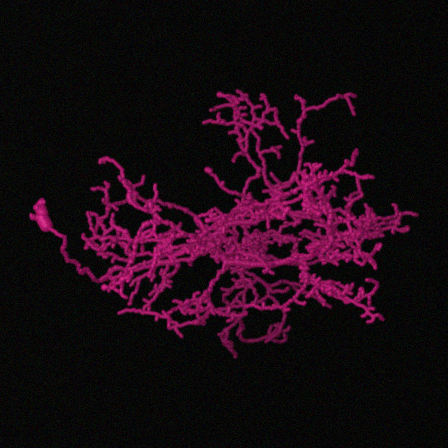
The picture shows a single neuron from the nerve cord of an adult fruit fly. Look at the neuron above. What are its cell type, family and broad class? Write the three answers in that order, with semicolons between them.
IN21A020; hemilineage 21A; nerve-cord intrinsic neuron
